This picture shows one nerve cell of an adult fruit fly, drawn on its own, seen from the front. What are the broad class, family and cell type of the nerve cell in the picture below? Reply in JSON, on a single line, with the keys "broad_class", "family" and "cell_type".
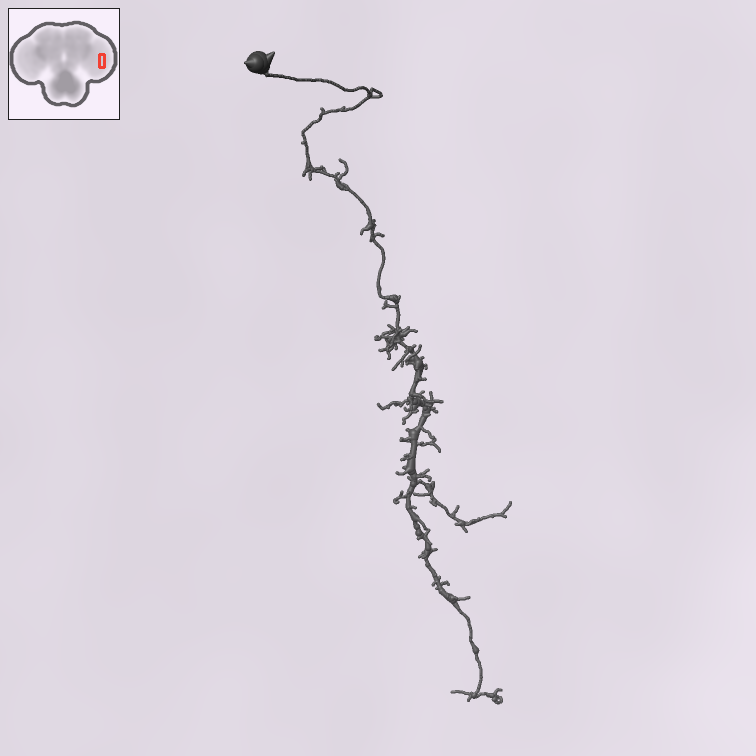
{"broad_class": "optic-lobe intrinsic neuron", "family": "Dm", "cell_type": "Dm3a"}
